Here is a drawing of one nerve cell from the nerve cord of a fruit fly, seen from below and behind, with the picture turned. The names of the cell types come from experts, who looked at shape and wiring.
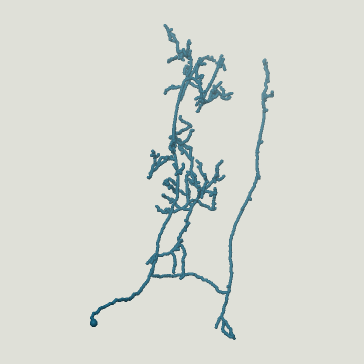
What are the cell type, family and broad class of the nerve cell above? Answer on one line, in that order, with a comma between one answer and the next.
IN08B063, hemilineage 08B, nerve-cord intrinsic neuron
